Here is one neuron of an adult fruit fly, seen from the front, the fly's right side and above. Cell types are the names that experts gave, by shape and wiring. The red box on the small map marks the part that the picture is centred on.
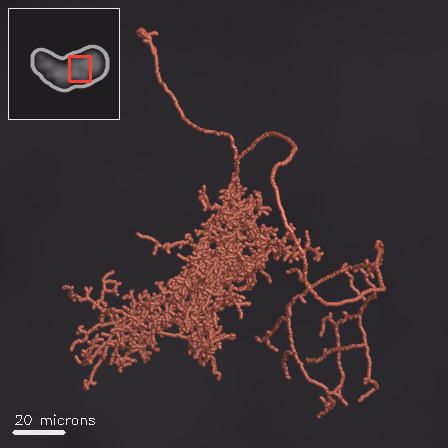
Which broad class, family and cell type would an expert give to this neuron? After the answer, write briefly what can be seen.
It is a central-brain intrinsic neuron. Its family is hemilineage DM6_central2. It is of cell type PS274. From top to bottom in the picture it spans about 160 microns. The picture shows dozens of branch ends.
